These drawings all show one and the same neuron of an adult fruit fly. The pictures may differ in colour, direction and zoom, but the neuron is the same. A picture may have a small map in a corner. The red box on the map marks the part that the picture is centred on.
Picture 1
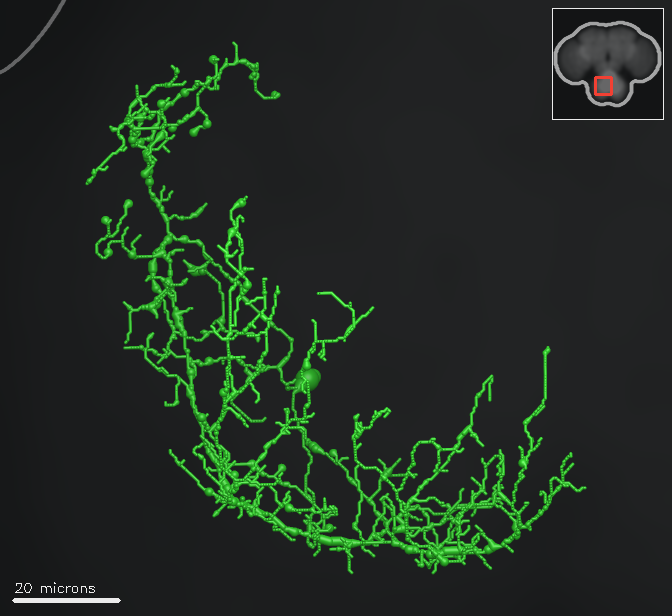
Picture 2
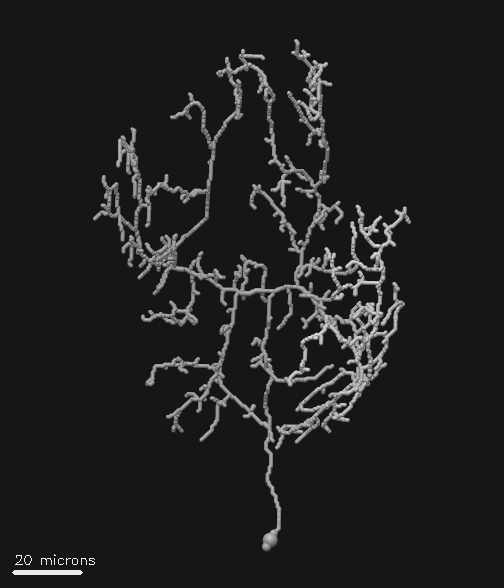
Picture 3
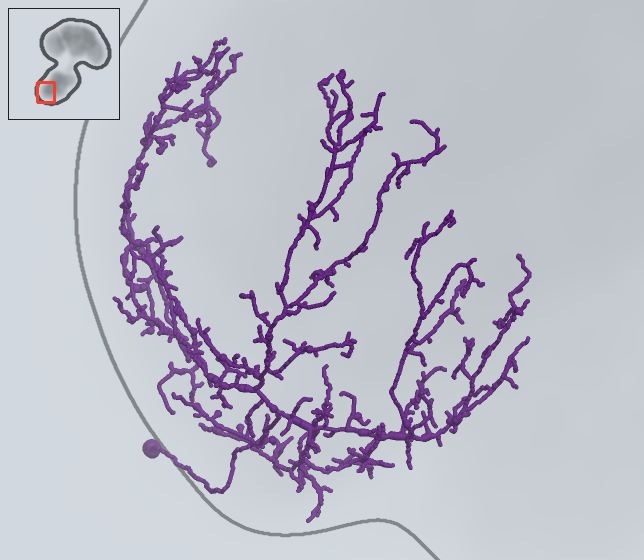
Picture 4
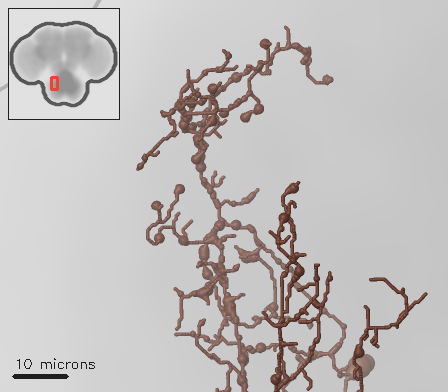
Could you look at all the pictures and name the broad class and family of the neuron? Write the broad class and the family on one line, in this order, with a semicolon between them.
nerve-cord intrinsic neuron; hemilineage 13A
